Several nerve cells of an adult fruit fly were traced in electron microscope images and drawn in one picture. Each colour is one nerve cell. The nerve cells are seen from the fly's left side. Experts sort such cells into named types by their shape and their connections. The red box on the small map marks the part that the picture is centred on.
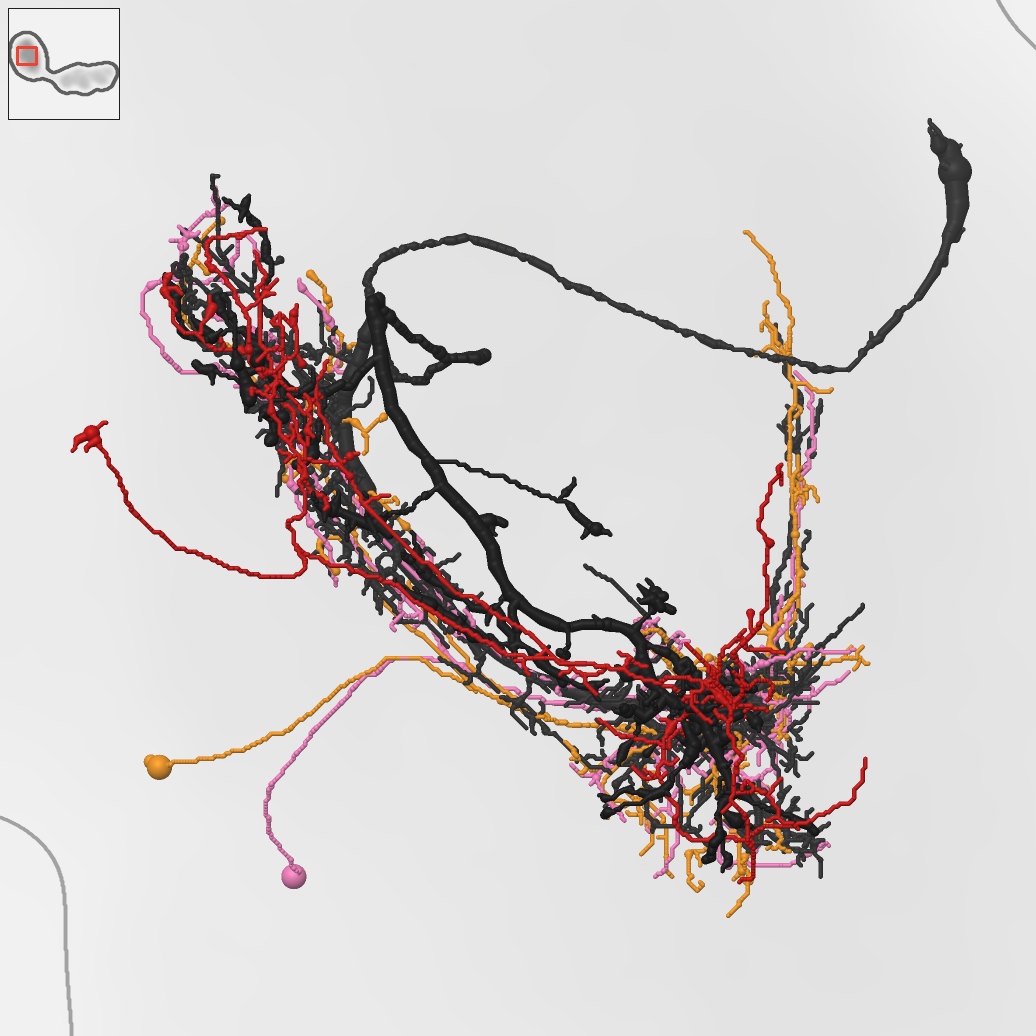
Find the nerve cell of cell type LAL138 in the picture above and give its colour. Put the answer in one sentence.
The colour is black.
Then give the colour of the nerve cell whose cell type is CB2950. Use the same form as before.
The colour is red.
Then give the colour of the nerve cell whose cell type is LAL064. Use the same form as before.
The colour is pink.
